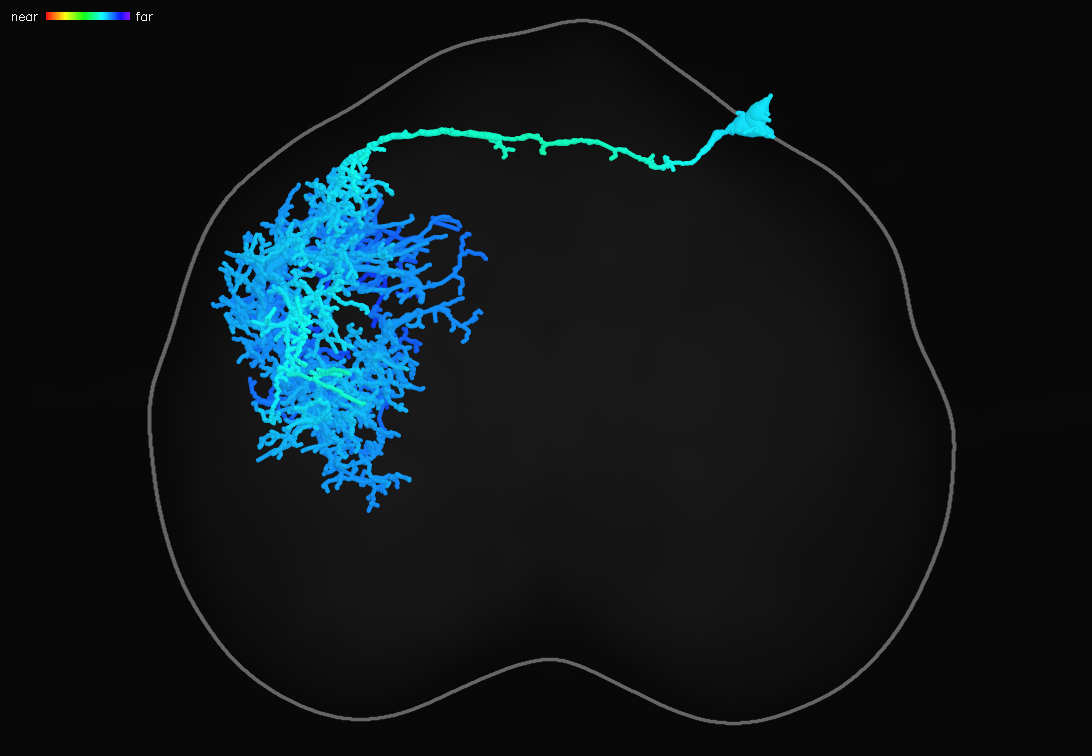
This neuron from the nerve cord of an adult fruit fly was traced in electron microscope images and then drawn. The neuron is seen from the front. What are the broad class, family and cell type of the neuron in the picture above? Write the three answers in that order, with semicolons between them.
nerve-cord intrinsic neuron; hemilineage 19B; IN19B003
